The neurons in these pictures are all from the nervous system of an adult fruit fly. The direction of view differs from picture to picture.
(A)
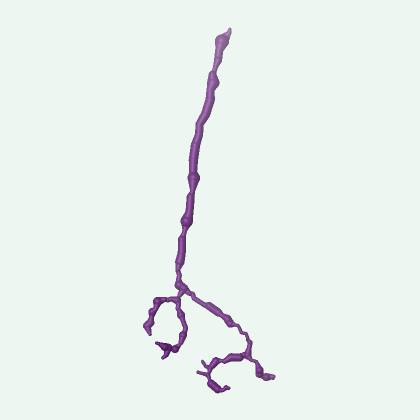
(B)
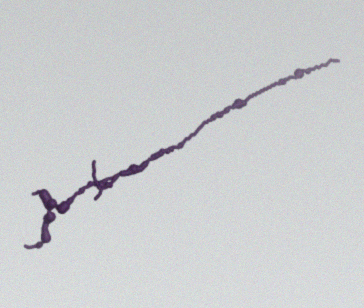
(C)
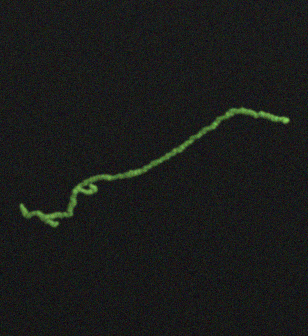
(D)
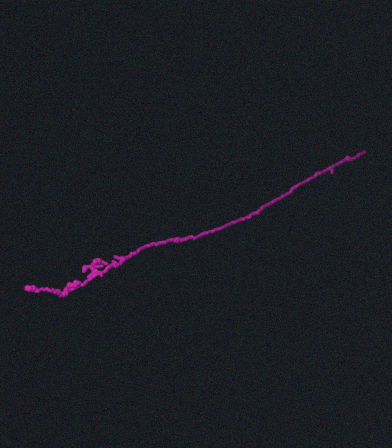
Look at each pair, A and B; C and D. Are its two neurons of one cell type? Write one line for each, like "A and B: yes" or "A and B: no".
A and B: no
C and D: no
